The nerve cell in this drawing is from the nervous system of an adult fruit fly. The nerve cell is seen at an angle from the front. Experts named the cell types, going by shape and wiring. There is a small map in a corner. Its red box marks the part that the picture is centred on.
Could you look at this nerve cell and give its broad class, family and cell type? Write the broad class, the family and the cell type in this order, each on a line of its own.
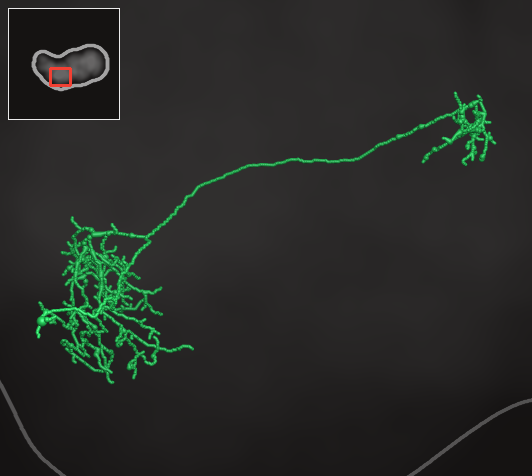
optic-lobe intrinsic neuron
Tm
Tm38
